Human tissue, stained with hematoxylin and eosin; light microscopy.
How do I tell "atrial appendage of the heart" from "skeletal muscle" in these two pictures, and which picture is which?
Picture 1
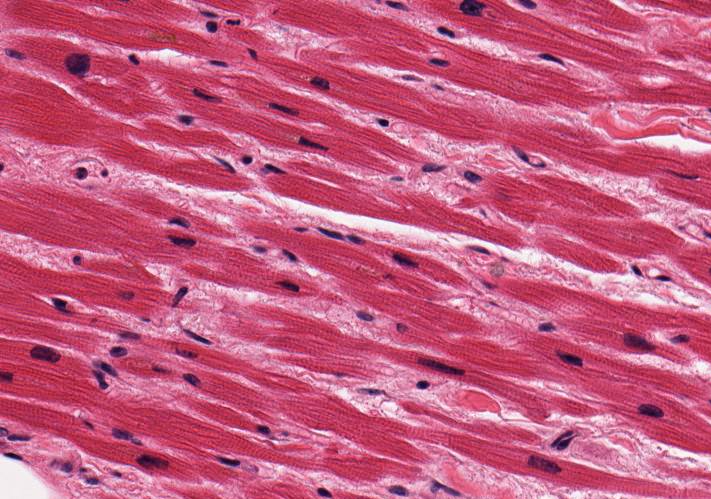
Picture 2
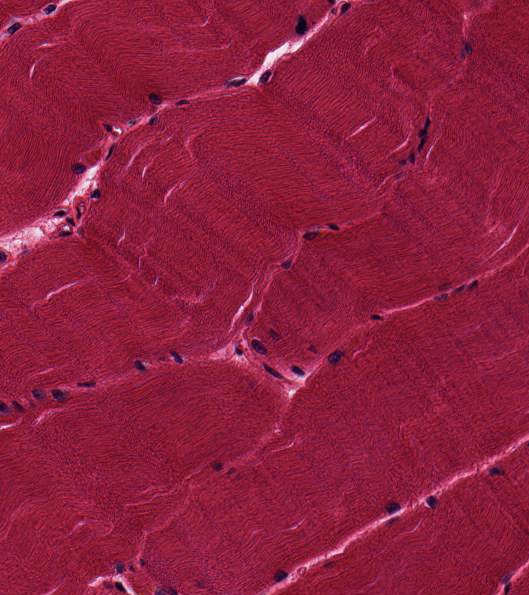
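Picture 1 shows atrial appendage of the heart; picture 2 shows skeletal muscle. In picture 1 the fibres run diagonally from upper left to lower right, and some branch and merge with their neighbours. Their nuclei are central, and the deeply eosinophilic cytoplasm carries faint cross-striations. In picture 2 the striations are fine and transverse, and the dark purple, elongated nuclei lie at the fibre edges, aligned with the fibres.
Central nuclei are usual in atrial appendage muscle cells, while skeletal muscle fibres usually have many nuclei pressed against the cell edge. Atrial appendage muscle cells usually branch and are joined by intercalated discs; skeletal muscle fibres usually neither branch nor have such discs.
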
